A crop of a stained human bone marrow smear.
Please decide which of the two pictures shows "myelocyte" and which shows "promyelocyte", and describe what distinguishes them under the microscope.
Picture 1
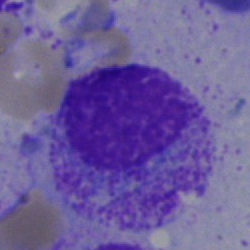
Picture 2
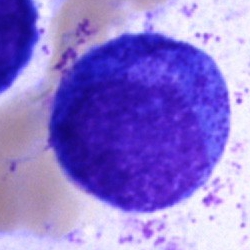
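Picture 1: myelocyte. Picture 2: promyelocyte. Chromatin differs: dense and dark purple in the myelocyte, finely granular rather than coarsely clumped in the promyelocyte.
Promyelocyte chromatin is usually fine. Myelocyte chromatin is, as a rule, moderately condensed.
Staining differs too: myelocyte cytoplasm pale bluish-grey between its granules; promyelocyte deep blue-purple throughout.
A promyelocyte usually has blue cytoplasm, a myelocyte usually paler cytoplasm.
Outline roughly round in the myelocyte; round and smooth in the promyelocyte, with no projections or blebs. No vacuoles in the promyelocyte. Background: loose purple granules right of the myelocyte; part of another deeply stained cell at the upper-left edge of picture 2.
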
